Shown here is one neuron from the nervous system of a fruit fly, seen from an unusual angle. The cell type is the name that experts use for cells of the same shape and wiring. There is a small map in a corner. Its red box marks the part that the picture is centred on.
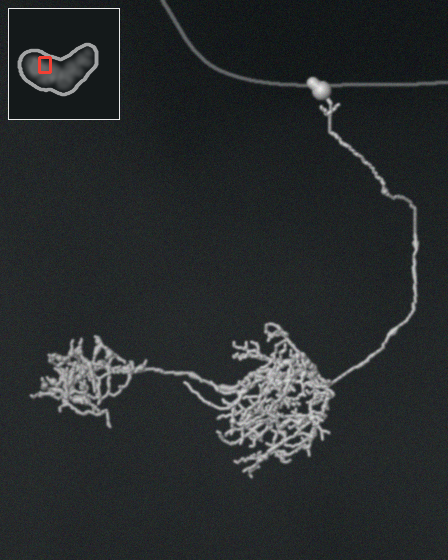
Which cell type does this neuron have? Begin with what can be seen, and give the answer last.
Its cell body lies at the upper right of the picture. Dozens of branch ends can be seen. Its broad class is central-brain intrinsic neuron. It is of cell type hDeltaM.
